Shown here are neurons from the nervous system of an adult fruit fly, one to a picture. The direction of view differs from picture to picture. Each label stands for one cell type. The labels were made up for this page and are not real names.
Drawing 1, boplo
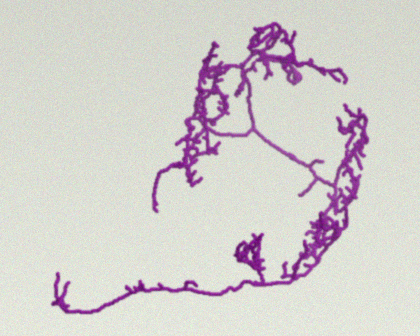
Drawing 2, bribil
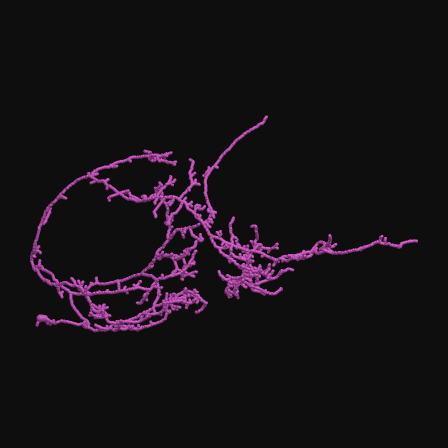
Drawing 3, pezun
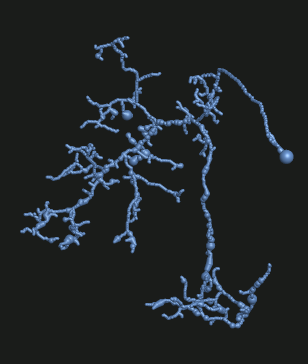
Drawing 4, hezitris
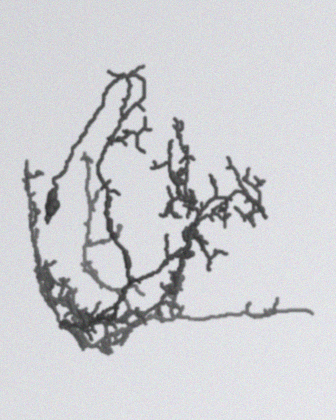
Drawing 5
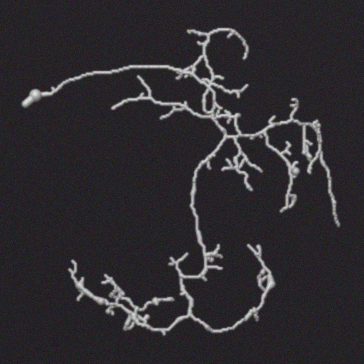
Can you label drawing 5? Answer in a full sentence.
It belongs to pezun.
